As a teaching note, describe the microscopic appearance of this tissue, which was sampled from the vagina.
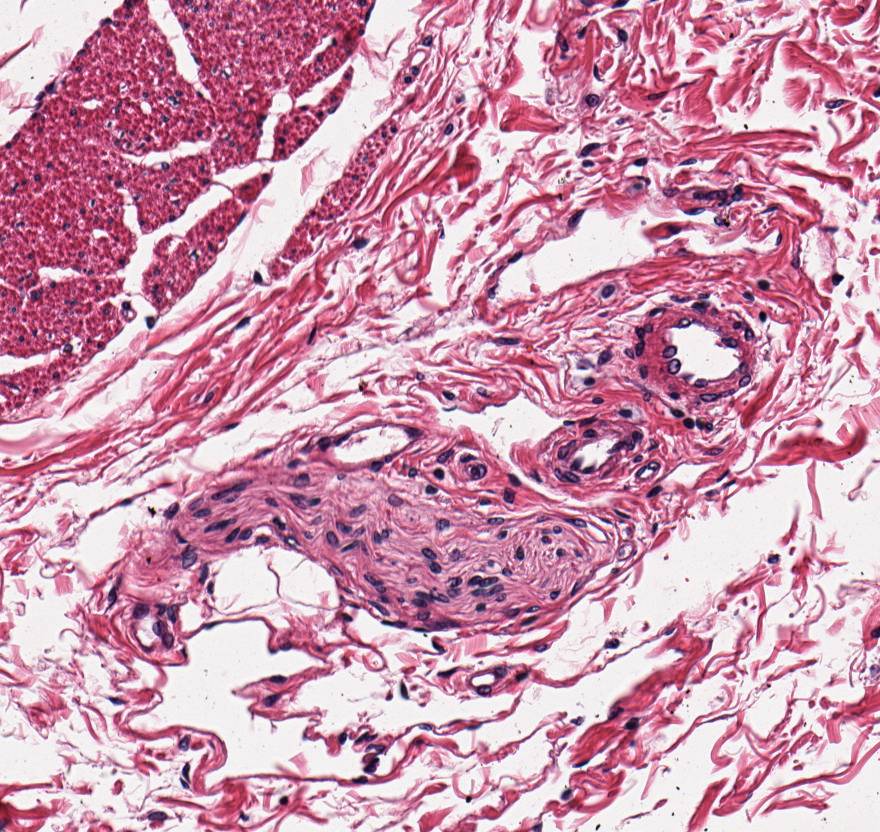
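Up in the upper left corner there's a dense block of tissue staining deeply red. Across the lower centre runs an oval bundle of pale pink wavy fibres, its long axis roughly horizontal, and its nuclei are dark, elongated and often wavy. Loose wavy pink collagen bundles with wide white spaces between them fill the lower part and right side.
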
